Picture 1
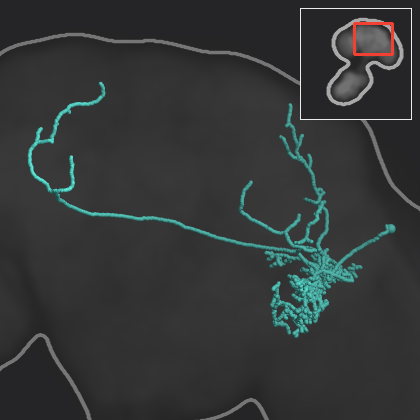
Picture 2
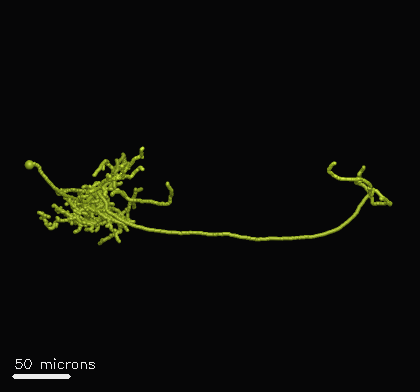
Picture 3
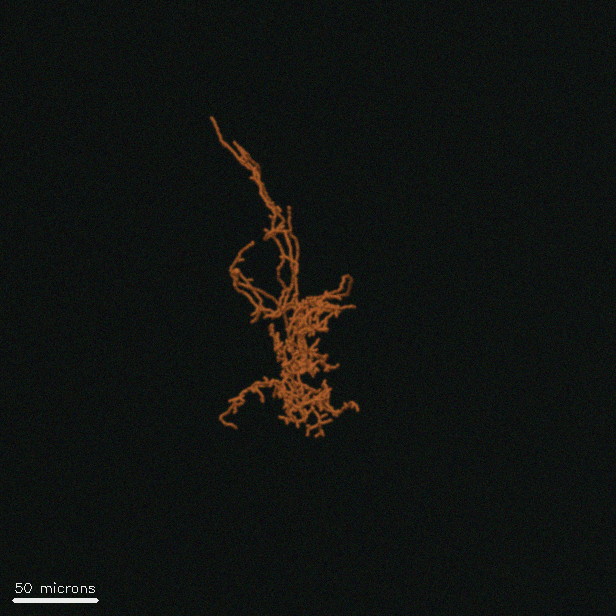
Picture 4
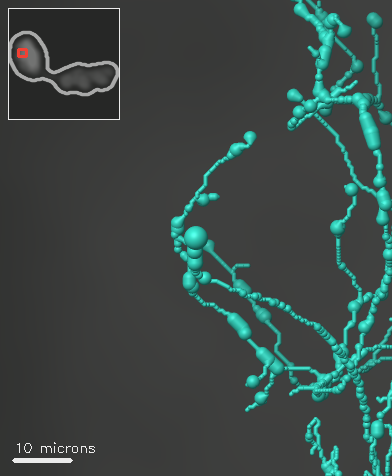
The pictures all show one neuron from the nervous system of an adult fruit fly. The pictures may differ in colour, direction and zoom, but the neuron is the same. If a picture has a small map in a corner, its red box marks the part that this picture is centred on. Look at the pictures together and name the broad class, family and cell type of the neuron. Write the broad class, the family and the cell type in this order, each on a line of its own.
central-brain intrinsic neuron
hemilineage VLPl&d1_lateral
AVLP722m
